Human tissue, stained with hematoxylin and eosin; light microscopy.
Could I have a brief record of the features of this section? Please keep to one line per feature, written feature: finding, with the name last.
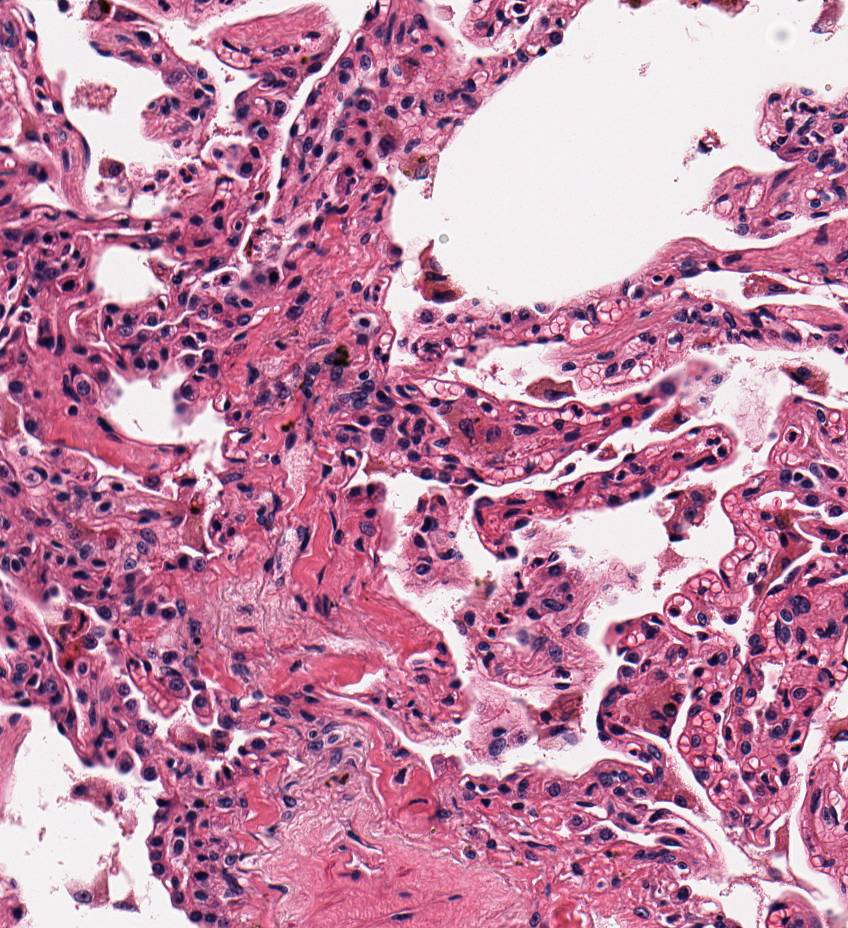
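Walls: irregular, branching, separated by open spaces
Largest space: upper right, empty
Lining: single layer of cuboidal cells, round nuclei, clearest lower right
Cytoplasm: pale, finely vacuolated in many right-half lining cells
Contents: loose detached cells, pale pink debris in some spaces
Tissue: lung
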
